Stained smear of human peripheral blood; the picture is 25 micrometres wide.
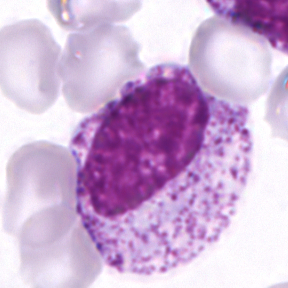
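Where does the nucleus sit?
Off-centre, toward the upper left of the cell.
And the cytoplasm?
Abundant, a wide zone below and right of the nucleus, filled with many purple granules; between them it's very pale, almost colourless.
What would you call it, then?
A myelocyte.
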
